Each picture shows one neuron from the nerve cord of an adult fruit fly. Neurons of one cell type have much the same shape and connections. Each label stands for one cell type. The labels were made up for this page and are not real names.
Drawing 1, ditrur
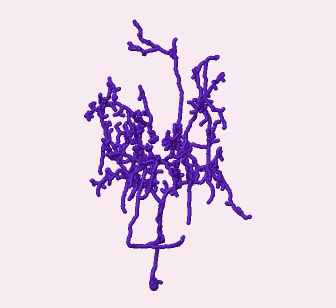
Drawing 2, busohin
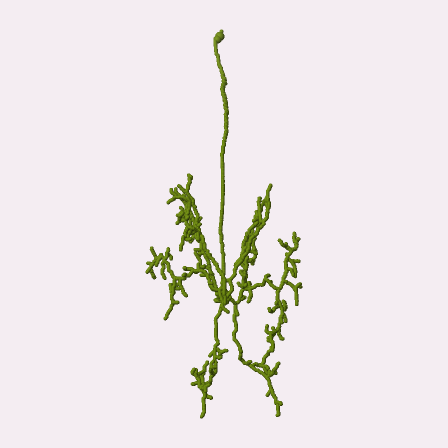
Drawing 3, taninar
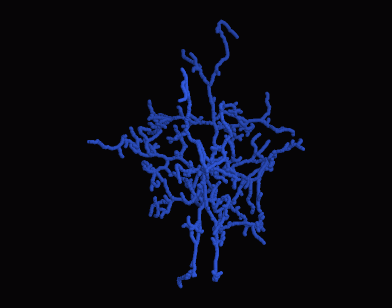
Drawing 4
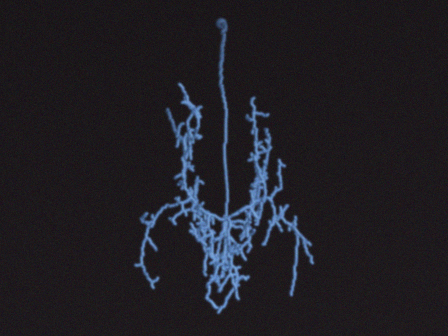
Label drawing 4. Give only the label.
busohin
